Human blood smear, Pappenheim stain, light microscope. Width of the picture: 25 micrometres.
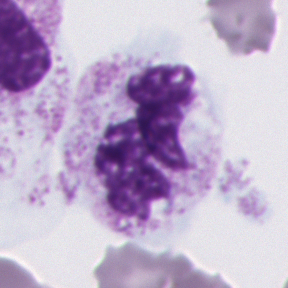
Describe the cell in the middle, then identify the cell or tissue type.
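Notice how the nucleus is irregular, folded into lobes that stay connected. Its chromatin is dark purple and coarsely clumped. Around it lies abundant pale cytoplasm, filled with fine pink-violet granules. What you are looking at is a segmented neutrophil.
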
